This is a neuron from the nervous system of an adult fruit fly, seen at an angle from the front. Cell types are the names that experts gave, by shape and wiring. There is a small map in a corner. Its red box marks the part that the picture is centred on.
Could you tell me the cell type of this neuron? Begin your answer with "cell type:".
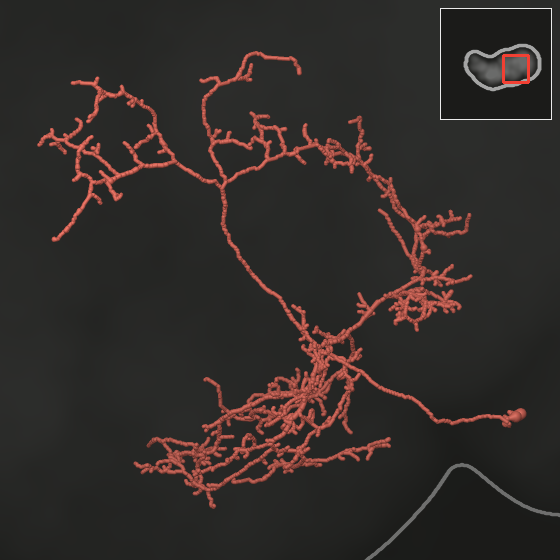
cell type: SAD073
